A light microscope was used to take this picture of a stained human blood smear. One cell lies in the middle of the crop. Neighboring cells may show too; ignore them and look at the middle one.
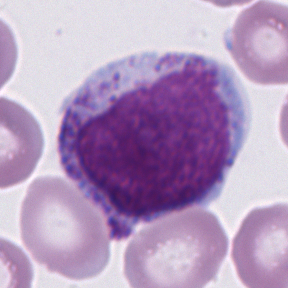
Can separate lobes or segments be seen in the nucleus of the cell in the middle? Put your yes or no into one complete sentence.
No, the nucleus of the cell is a single undivided, compact round, oval or kidney-shaped mass.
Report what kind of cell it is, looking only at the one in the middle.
promyelocyte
